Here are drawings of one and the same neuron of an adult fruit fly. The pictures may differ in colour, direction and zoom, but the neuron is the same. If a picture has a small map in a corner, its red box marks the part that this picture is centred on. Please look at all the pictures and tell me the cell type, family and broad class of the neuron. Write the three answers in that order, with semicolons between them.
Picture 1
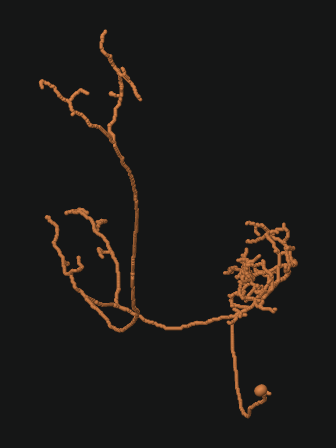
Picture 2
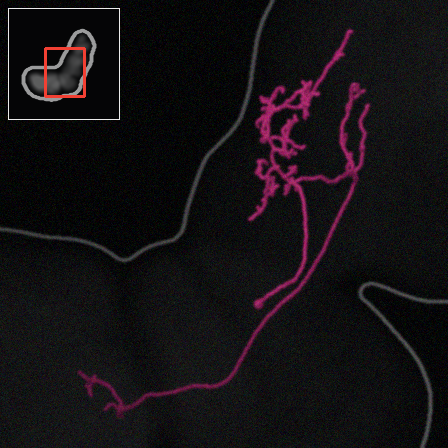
AN07B082_c; hemilineage 07B; ascending neuron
